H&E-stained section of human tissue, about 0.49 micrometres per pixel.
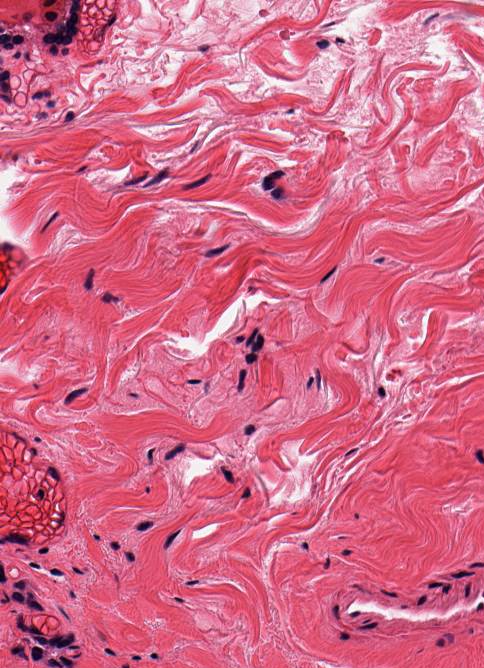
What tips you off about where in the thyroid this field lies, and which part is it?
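Answer: dense connective tissue. The field is filled with dense, bright pink collagen bundles that are wavy rather than straight and run in many different directions.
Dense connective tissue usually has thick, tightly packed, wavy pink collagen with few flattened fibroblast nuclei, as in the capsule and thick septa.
Here the fibroblast nuclei are sparse, dark and spindle-shaped, scattered between the bundles.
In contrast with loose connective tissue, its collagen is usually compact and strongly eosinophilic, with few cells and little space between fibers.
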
